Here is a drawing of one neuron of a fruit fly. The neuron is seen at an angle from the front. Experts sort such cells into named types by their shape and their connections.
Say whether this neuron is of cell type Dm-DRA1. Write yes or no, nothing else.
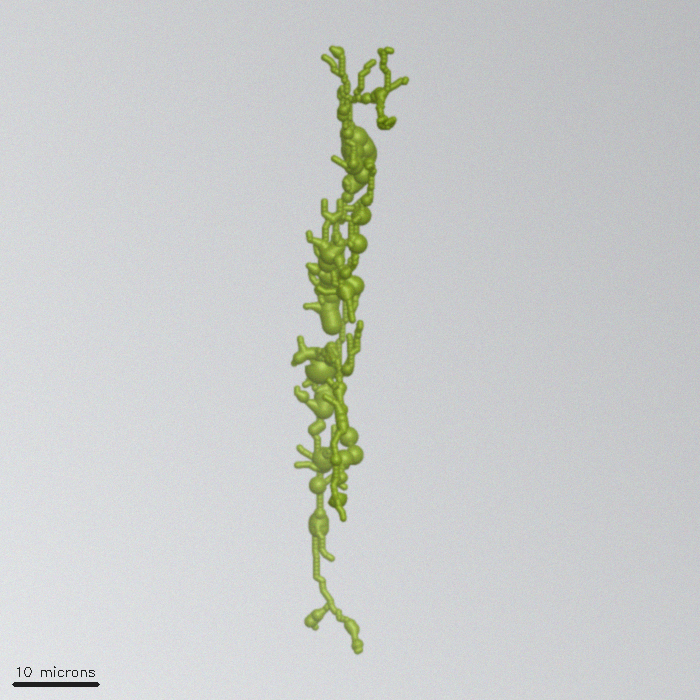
yes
